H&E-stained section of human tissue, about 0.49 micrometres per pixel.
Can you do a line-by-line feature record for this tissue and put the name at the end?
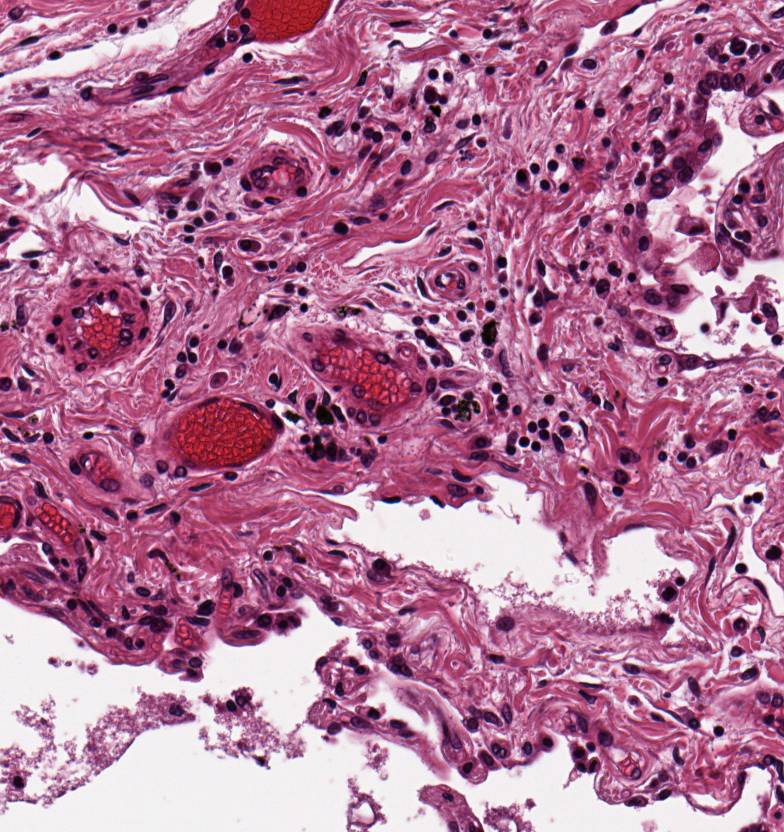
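Vessels: several small ones in the left half, tightly packed with red blood cells.
Pigment: black, granular, in small clumps within the stroma near the centre.
Cells: small, with round dark nuclei and scant cytoplasm, scattered through the stroma, more numerous in the centre and upper right.
Fat cells: none seen anywhere in the field.
Organ: lung.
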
